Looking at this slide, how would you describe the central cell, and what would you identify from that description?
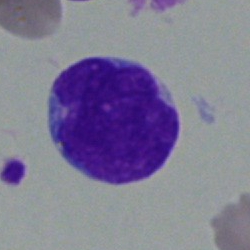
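Nearly the whole cell is taken up by the nucleus, whose outline has a shallow notch at the upper right. The chromatin is fine and evenly spread, not coarsely clumped. There's only a scant rim of pale blue cytoplasm, showing mainly along the left edge. It's a blast.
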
